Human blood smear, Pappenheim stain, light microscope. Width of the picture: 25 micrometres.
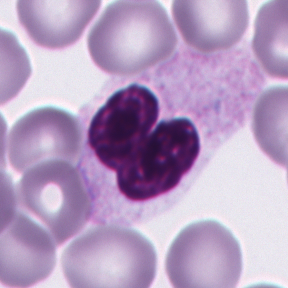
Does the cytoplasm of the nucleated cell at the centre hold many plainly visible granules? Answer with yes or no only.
Yes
